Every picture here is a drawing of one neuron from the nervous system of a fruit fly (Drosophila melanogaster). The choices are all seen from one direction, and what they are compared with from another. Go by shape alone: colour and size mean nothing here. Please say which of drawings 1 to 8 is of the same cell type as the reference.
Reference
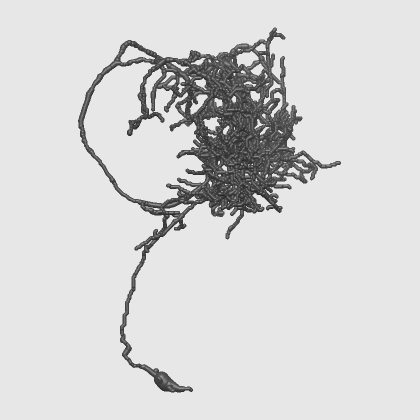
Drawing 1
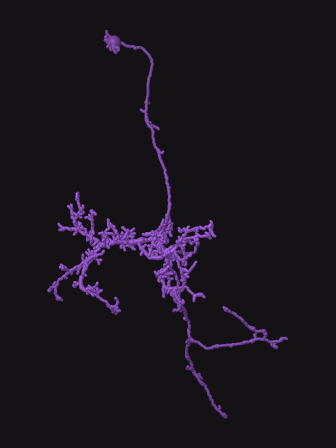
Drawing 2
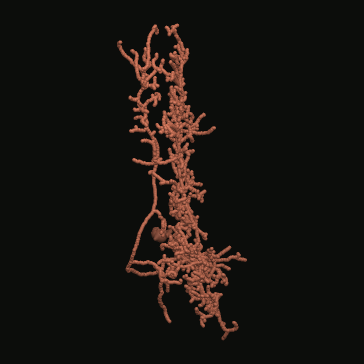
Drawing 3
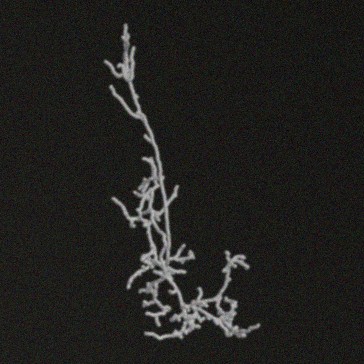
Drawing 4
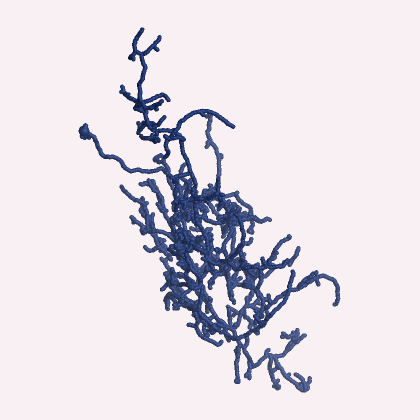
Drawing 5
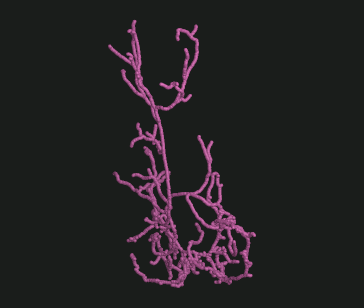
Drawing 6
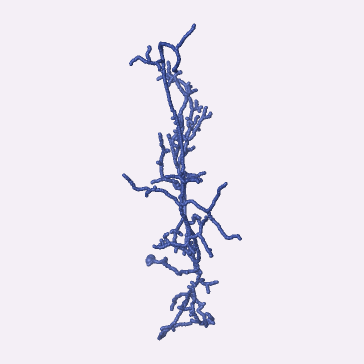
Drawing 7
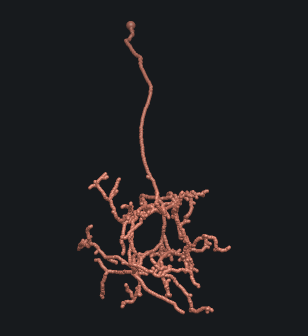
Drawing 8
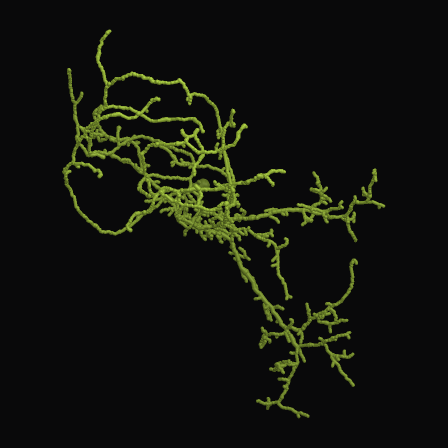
Drawing 2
